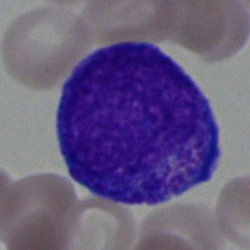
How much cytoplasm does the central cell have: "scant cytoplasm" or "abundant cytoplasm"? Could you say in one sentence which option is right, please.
Its nucleus occupies most of the cell.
